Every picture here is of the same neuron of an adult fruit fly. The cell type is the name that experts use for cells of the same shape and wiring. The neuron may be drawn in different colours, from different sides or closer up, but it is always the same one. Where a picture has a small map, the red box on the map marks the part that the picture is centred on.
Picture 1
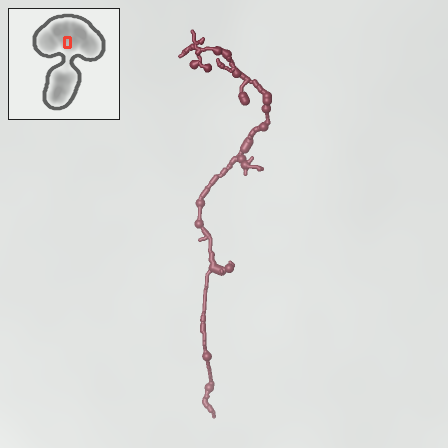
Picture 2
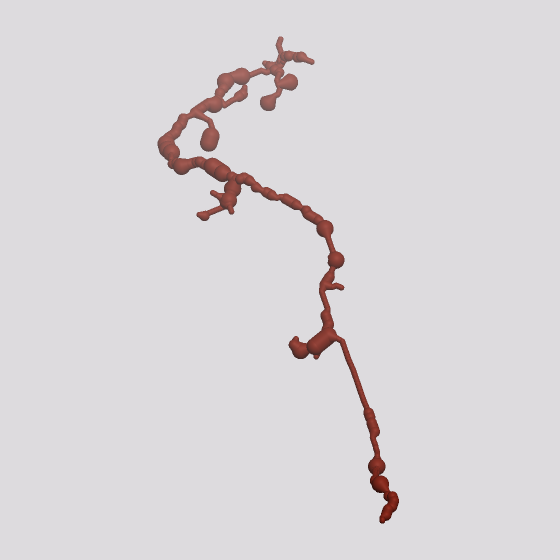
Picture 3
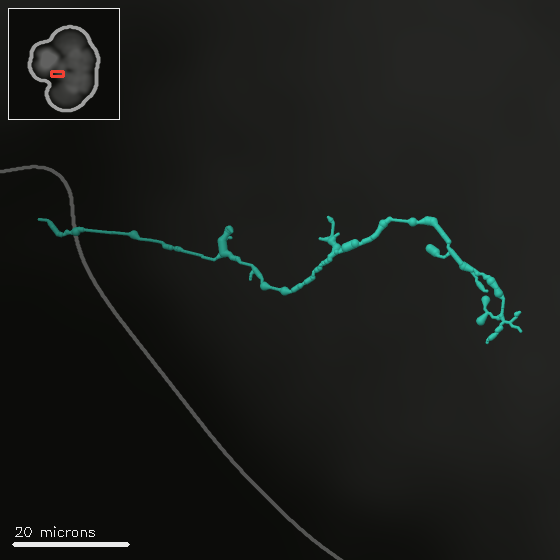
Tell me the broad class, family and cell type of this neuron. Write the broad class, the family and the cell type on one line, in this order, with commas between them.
sensory neuron entering the brain, class gustatory, claw_tpGRN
